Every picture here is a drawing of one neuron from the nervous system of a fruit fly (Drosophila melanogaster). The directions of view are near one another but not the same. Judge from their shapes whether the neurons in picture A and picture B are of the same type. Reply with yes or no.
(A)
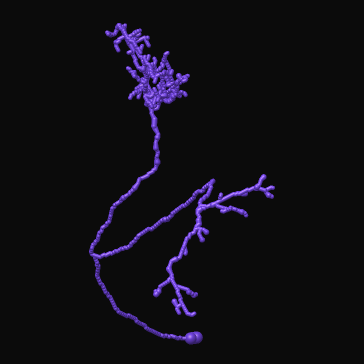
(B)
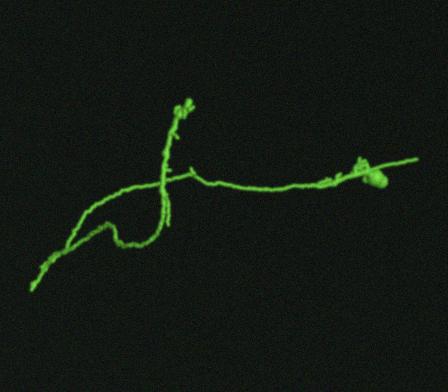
no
